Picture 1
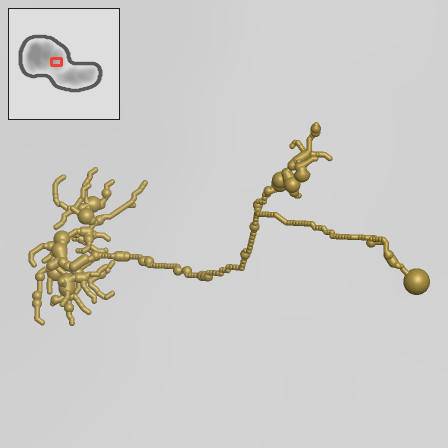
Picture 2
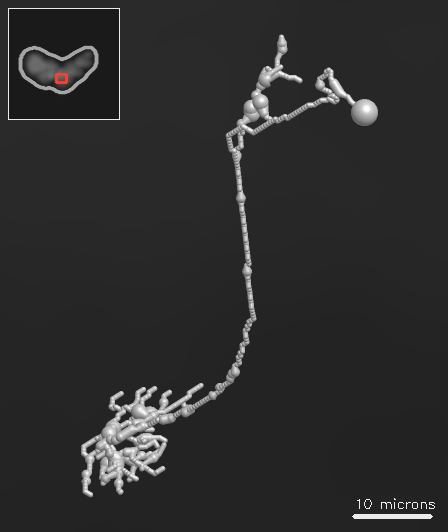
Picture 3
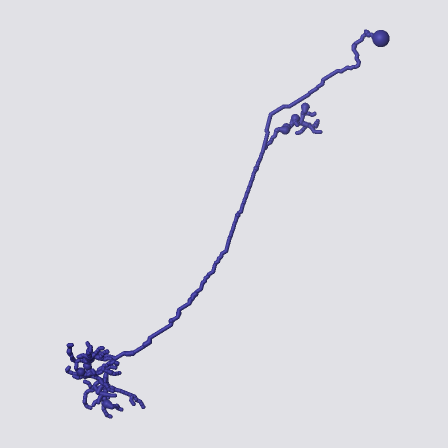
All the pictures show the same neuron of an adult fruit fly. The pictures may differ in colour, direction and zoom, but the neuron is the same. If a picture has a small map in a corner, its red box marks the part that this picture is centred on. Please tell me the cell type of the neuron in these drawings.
T4a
